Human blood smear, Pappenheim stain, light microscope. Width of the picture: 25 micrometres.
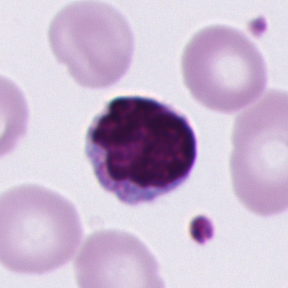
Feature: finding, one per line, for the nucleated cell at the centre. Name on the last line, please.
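Diameter: about 10 micrometres
Shape: roughly round
Nucleus: about 9 by 8 micrometres, about 70% of cell area
Chromatin: dark purple, coarsely clumped
Cytoplasm: narrow pale lilac-blue rim, widest at lower left
Cell: large granular lymphocyte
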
